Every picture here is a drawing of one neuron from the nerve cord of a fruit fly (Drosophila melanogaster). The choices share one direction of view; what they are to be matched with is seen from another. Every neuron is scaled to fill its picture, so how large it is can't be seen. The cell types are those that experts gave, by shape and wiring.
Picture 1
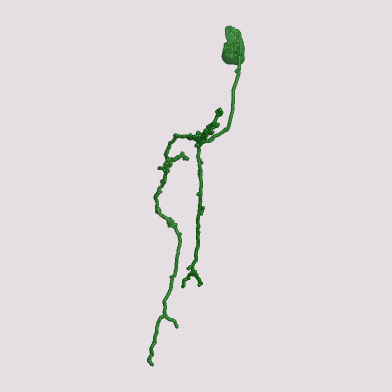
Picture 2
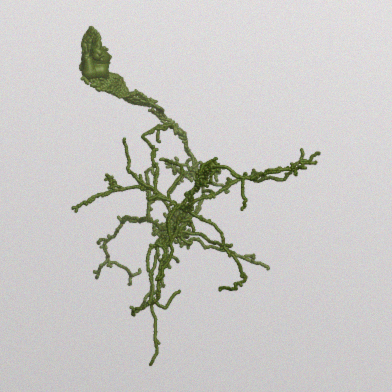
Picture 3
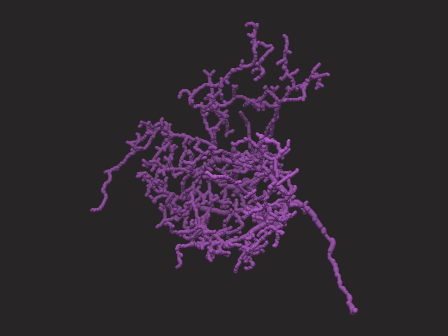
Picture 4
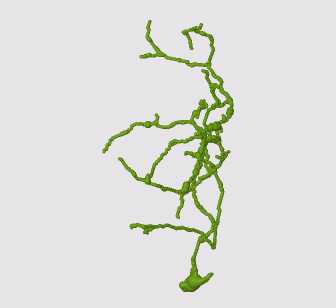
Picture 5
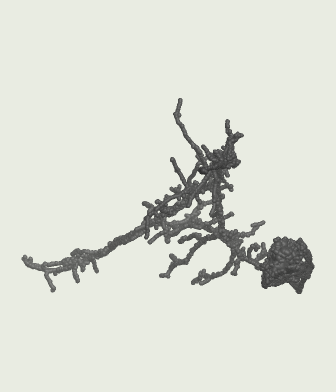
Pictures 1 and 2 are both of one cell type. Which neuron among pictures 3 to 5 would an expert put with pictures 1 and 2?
3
